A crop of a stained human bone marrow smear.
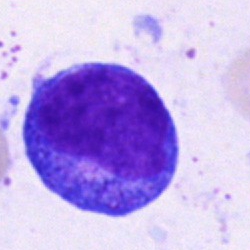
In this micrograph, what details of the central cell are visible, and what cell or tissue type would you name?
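Start with where the nucleus sits: toward the top of the cell, with most of the cytoplasm below it. That cytoplasm stains deep blue. Just under the nucleus there is a paler zone, and below the nucleus you can find fine pinkish-purple granules scattered in the cytoplasm. What you're looking at is a promyelocyte.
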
